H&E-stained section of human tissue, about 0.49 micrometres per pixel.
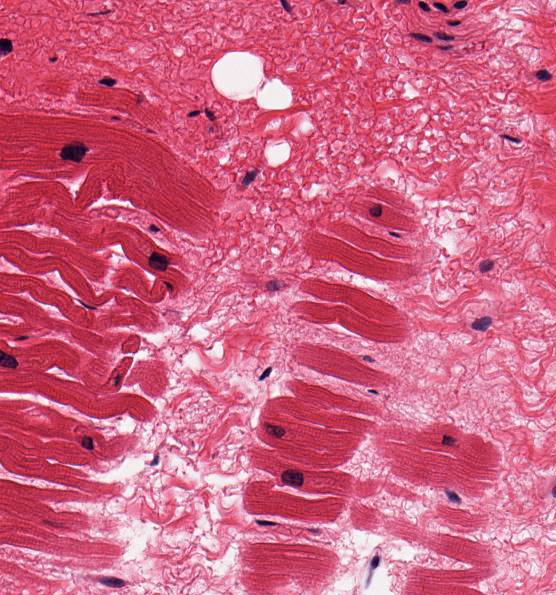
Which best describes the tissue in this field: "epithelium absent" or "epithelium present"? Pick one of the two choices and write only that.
Epithelium absent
